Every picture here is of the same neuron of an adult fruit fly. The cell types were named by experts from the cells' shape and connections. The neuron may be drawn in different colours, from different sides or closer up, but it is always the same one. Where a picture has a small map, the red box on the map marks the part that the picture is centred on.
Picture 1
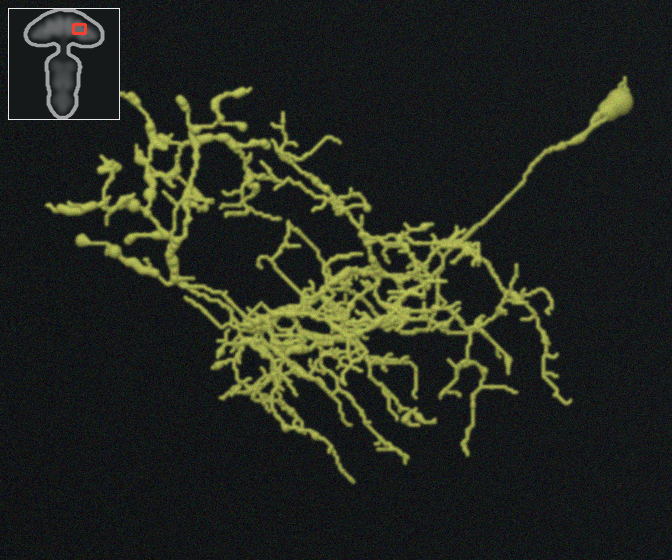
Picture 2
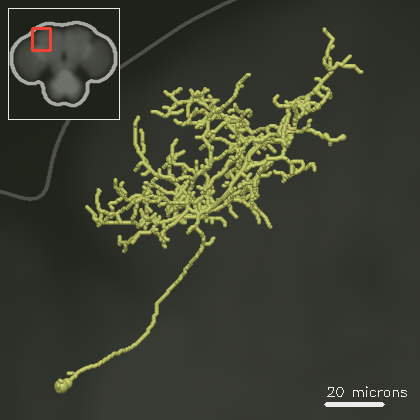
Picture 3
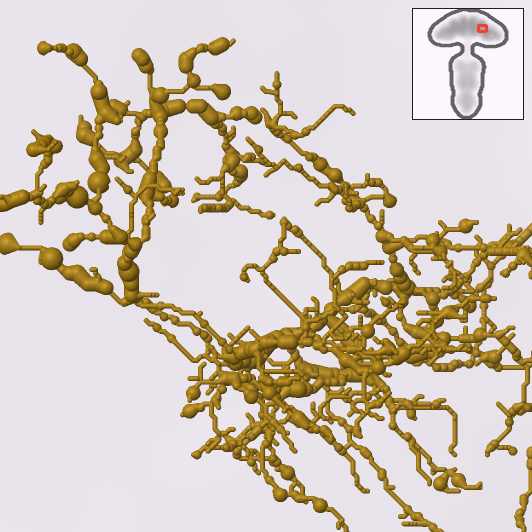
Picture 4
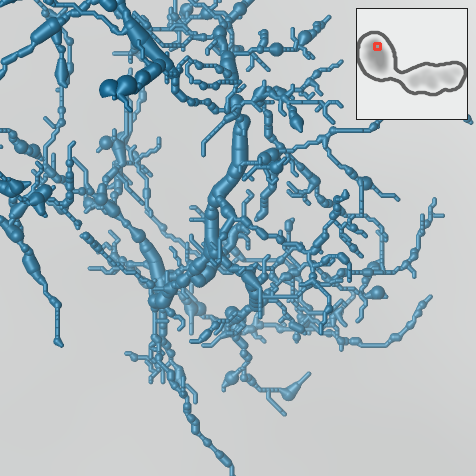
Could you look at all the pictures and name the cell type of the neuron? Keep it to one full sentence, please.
This neuron carries the cell type designation LHAV2k6.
